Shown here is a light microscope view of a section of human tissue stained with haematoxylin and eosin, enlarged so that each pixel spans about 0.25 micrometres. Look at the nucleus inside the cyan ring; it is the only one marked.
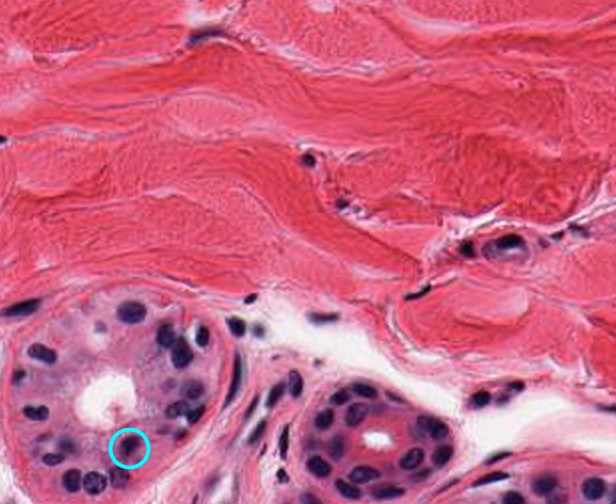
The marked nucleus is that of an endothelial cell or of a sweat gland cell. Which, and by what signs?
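Sweat gland cell. The nucleus is round and darkly stained, about the same size as the neighbouring nuclei in the same gland section. The surrounding cytoplasm is pink with a faint purplish tinge, and no clear border separates it from the neighbouring cells.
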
